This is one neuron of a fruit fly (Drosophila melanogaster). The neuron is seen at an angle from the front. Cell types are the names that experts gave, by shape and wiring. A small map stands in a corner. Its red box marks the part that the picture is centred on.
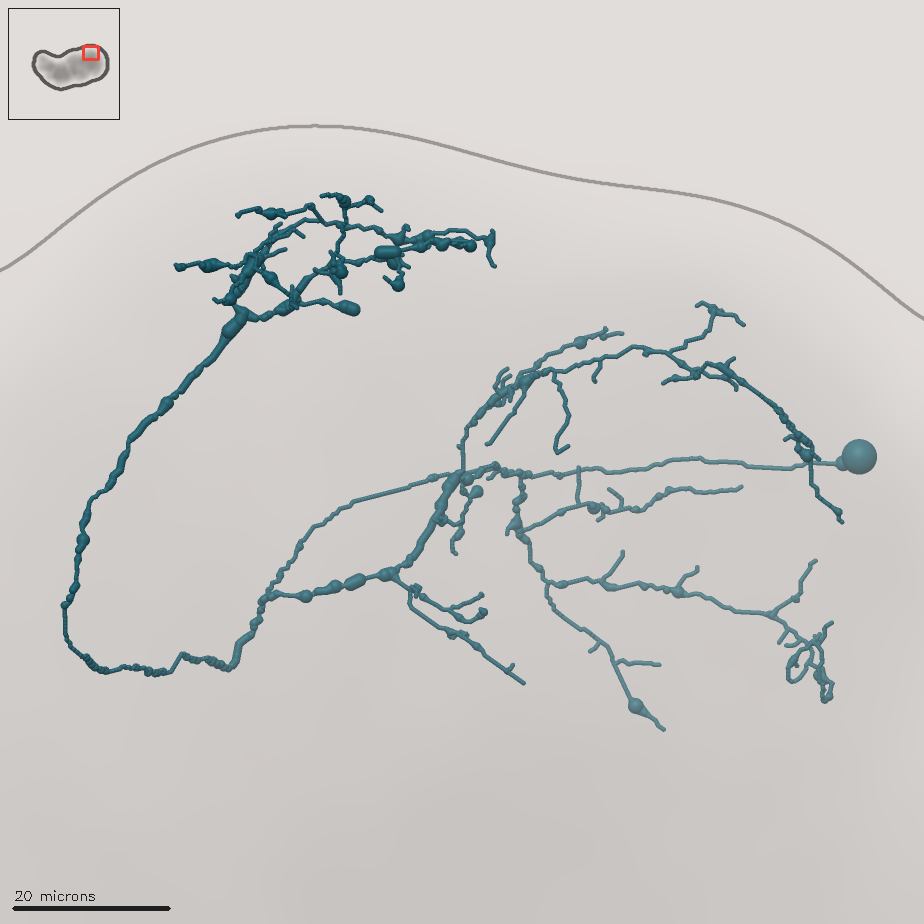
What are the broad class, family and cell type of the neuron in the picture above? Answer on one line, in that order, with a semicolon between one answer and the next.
central-brain intrinsic neuron; hemilineage LHp2; CB3293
